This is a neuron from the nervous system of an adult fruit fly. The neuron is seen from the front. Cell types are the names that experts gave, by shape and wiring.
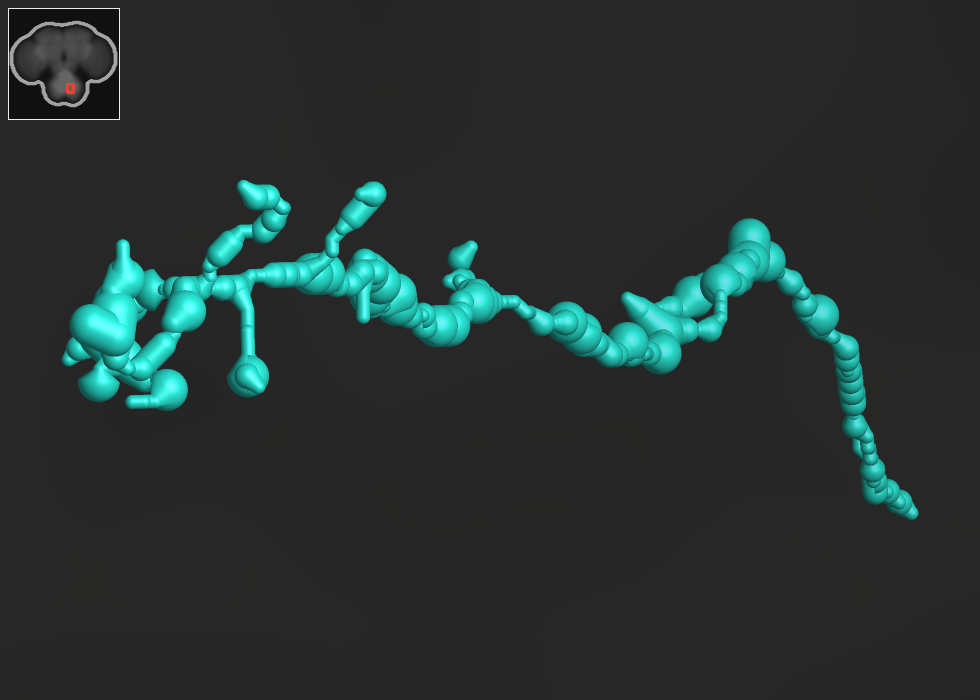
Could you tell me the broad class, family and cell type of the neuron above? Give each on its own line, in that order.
sensory neuron entering the nerve cord
class mechanosensory proprioceptive
SNpp47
